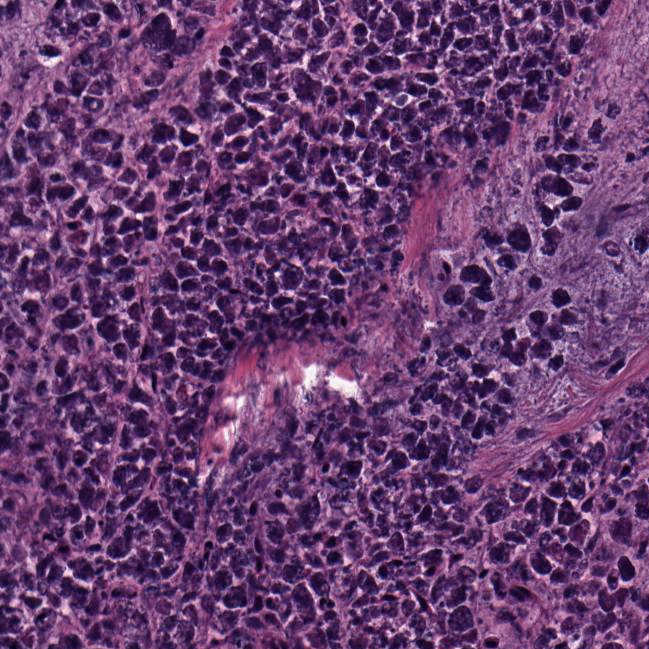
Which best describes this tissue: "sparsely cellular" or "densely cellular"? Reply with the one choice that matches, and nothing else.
Densely cellular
